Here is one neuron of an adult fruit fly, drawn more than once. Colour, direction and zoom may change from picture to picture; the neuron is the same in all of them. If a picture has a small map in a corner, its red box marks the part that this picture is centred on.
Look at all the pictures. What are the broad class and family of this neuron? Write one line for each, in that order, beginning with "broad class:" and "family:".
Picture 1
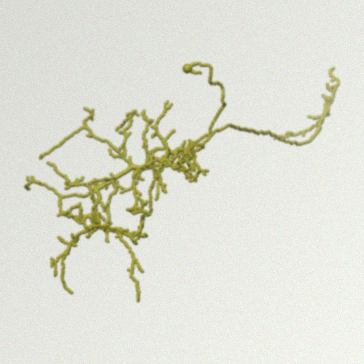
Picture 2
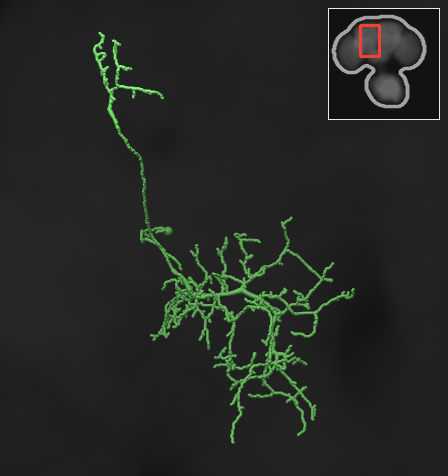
broad class: central-brain intrinsic neuron
family: hemilineage DL1_ventral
